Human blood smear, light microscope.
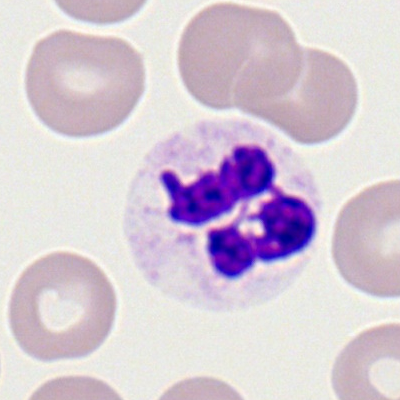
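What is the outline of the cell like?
Round and smooth.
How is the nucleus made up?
It is divided into several separate lobes, and no nucleoli can be seen in it.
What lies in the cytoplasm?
Fine lilac granules, scattered through it.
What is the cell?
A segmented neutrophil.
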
